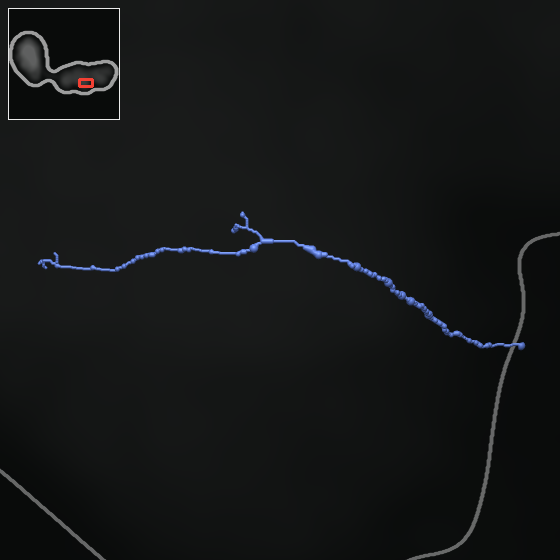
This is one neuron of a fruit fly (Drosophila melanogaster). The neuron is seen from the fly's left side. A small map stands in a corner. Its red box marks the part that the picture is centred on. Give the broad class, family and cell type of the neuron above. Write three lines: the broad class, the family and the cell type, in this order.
sensory neuron entering the nerve cord
class mechanosensory tactile
SNta19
